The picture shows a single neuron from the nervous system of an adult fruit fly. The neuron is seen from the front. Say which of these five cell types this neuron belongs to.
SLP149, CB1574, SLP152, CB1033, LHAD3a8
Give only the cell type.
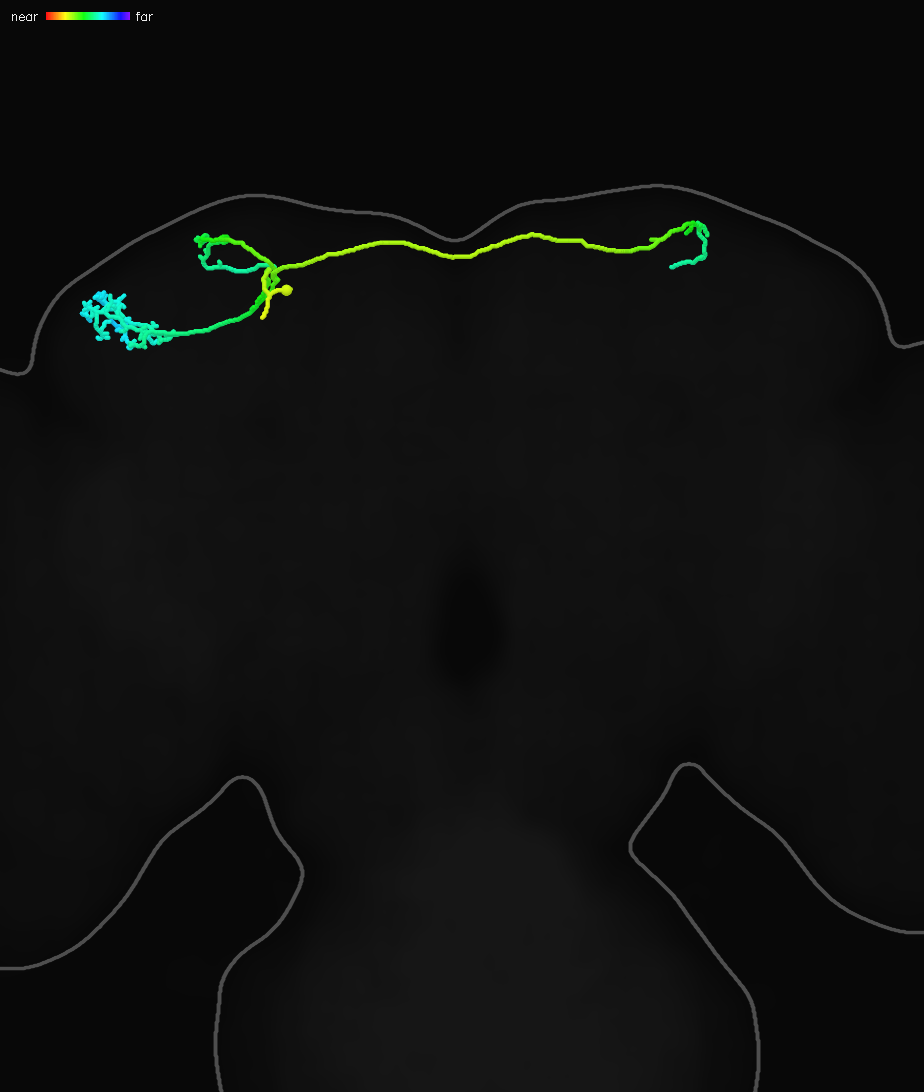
CB1033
